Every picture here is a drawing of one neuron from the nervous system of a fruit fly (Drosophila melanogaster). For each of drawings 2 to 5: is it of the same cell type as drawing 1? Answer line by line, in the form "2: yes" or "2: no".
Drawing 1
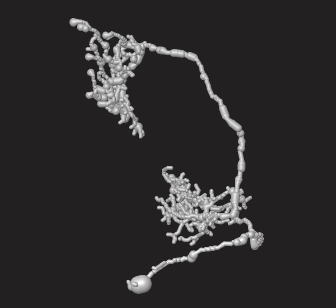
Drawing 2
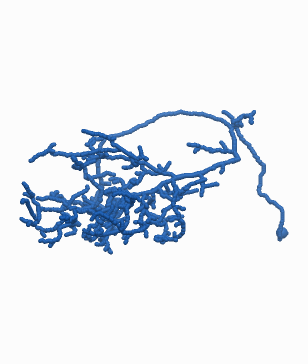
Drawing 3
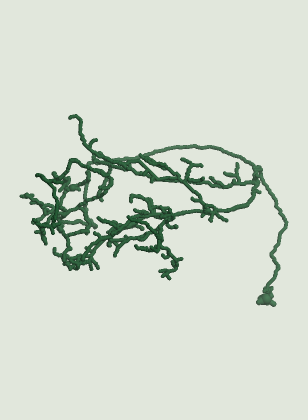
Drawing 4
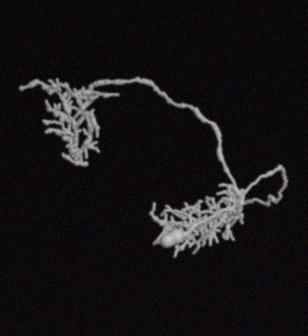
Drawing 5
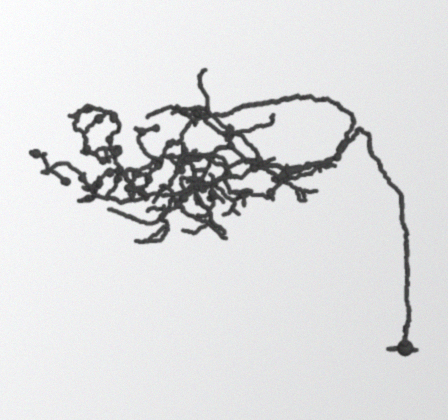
2: no
3: no
4: yes
5: no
